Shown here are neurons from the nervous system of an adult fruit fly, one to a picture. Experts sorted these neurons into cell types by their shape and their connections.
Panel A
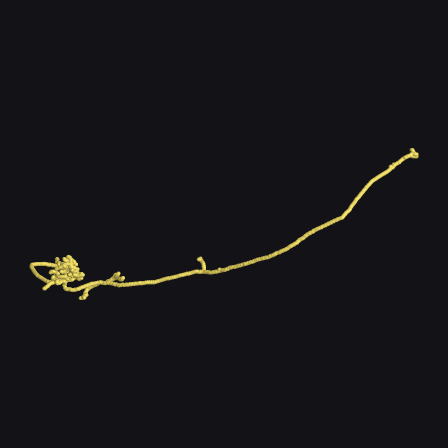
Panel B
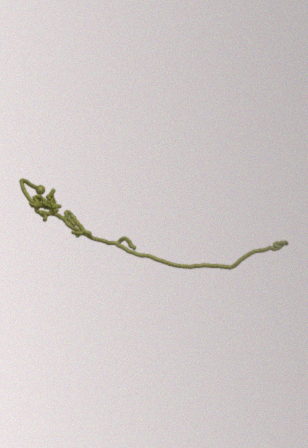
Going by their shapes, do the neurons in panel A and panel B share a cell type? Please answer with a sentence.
They are of the same cell type.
